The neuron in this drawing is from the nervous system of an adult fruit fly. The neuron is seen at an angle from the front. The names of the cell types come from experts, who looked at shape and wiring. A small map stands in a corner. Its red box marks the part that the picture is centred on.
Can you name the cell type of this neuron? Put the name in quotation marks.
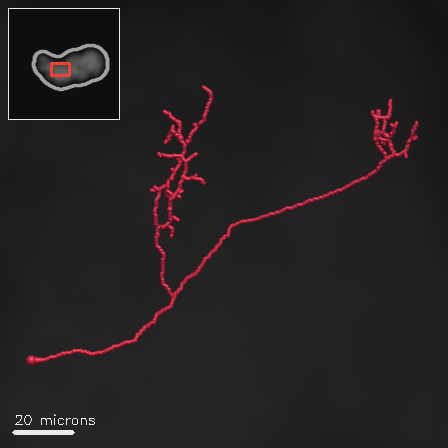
"Tm33"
